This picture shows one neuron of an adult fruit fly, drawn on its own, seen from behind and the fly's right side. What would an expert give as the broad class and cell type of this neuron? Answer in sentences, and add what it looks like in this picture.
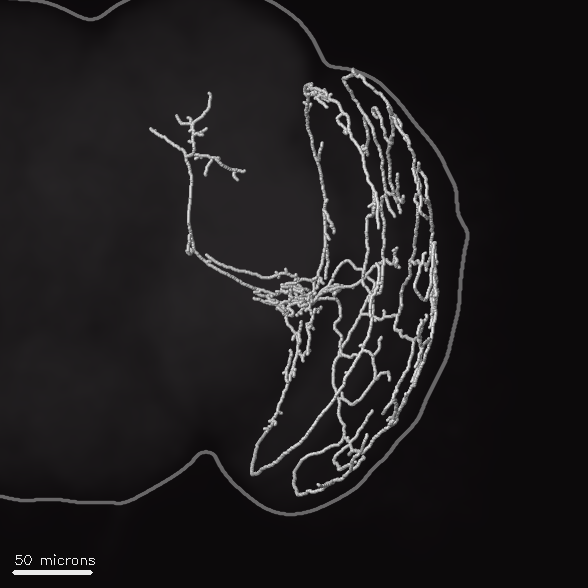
This is a visual centrifugal neuron. Its cell type is aMe4. From top to bottom in the picture it spans about 300 microns. The picture shows dozens of branch ends.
